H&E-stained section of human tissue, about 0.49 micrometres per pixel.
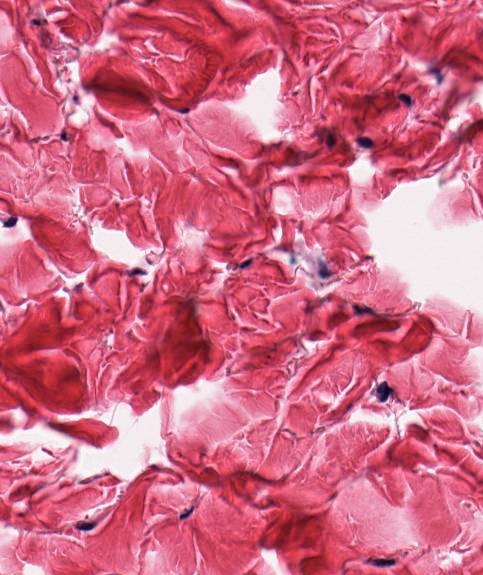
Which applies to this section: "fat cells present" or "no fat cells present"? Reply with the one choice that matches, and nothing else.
No fat cells present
